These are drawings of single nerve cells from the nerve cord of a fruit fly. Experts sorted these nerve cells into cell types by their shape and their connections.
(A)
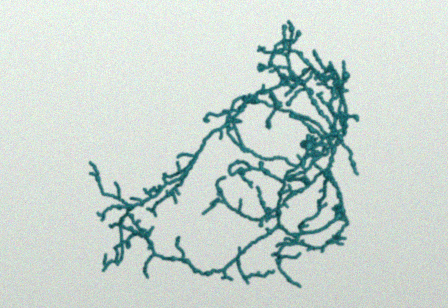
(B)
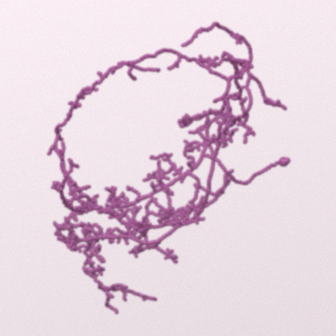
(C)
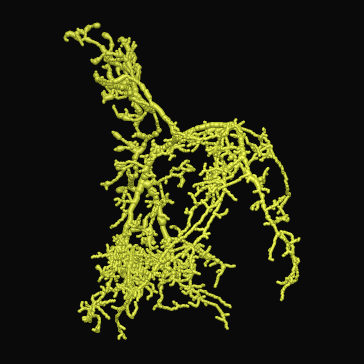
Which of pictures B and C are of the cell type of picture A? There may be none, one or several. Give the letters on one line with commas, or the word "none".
none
